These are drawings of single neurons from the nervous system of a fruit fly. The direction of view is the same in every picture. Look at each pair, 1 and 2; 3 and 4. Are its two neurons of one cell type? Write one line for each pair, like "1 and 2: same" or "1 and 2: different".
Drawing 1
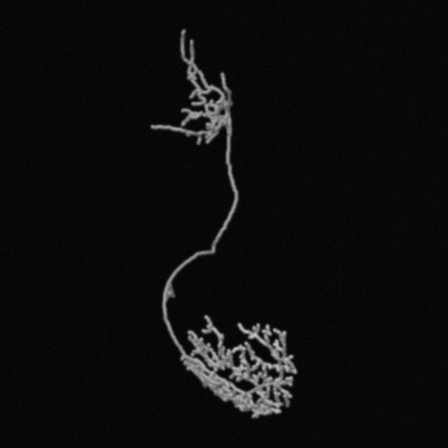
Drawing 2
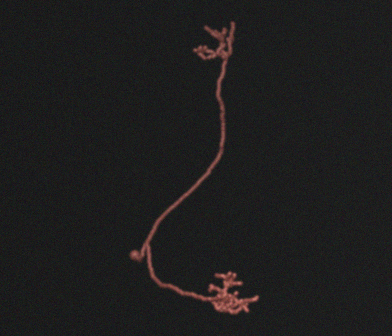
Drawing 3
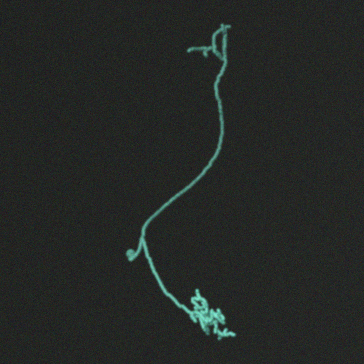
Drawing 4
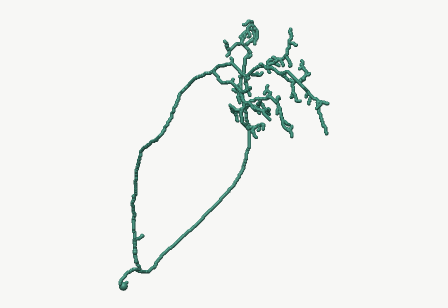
1 and 2: different
3 and 4: same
